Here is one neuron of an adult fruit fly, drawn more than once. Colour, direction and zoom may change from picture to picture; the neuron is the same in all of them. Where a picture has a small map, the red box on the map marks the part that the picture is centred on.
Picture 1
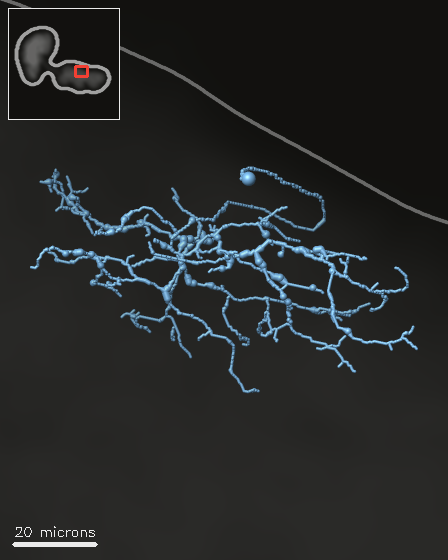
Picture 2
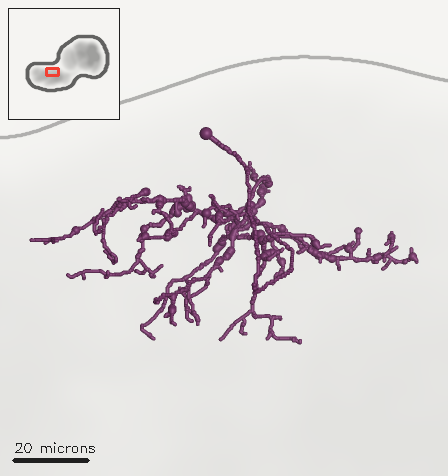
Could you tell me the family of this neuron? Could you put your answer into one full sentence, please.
Grouped by family, the neuron goes with hemilineage 11B.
